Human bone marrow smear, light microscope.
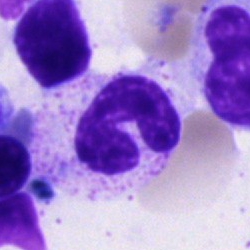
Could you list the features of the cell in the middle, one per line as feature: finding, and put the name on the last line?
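Nucleus: look how it curves into a thick horseshoe with a deep notch
Chromatin: dark purple and coarsely clumped
Nucleoli: none to be seen
Cytoplasm: no vacuoles seen
Name: band neutrophil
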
